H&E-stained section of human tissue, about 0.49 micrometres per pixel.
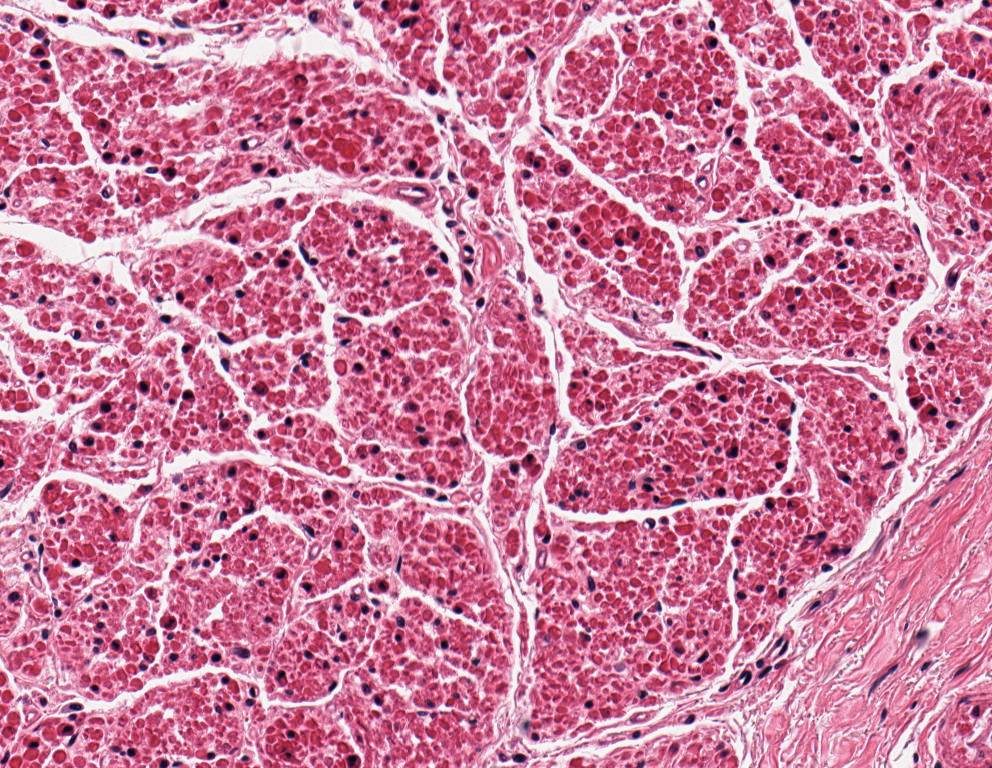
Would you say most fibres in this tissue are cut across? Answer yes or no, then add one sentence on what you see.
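Yes. Within the bundles the fibres are cut in cross section, appearing as small rounded red profiles.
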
